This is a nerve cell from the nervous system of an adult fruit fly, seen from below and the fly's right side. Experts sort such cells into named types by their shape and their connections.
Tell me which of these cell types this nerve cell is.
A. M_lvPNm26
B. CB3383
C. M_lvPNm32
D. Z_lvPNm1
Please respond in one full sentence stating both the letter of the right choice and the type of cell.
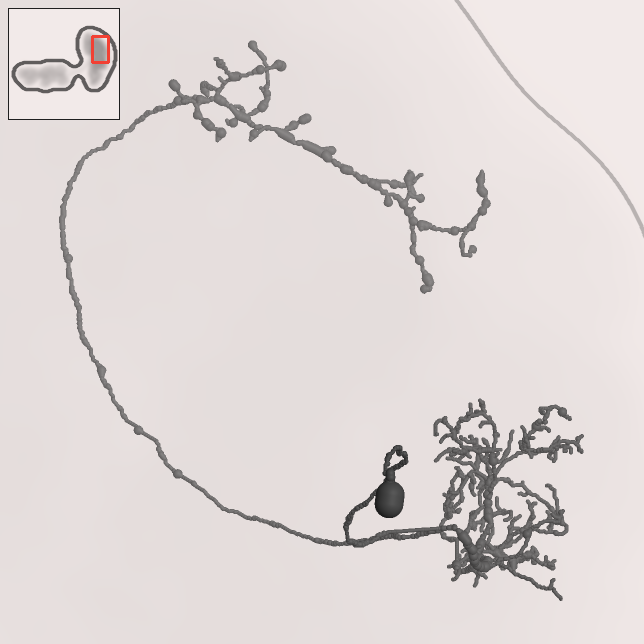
The nerve cell falls under M_lvPNm26, the cell type named in option A.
